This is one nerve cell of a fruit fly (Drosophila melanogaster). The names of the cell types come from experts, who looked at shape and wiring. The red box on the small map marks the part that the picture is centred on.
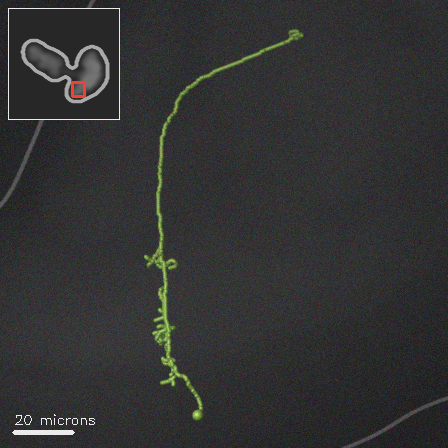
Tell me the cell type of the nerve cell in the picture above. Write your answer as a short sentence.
The cell type is Tm20.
